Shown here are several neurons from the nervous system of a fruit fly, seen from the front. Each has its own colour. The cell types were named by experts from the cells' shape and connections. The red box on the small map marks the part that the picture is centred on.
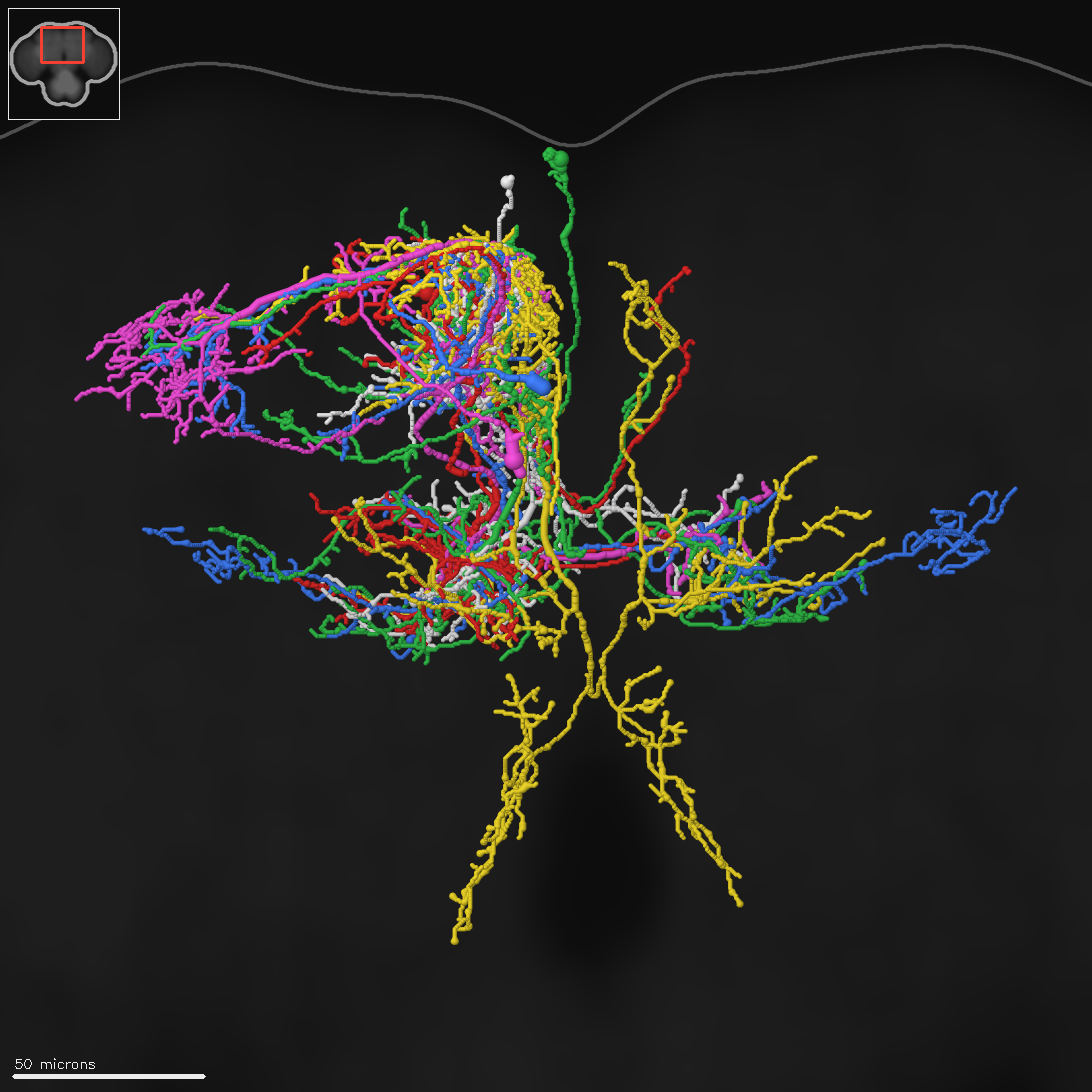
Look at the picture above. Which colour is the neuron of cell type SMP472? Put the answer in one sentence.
The colour is green.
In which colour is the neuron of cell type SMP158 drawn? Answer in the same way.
The colour is blue.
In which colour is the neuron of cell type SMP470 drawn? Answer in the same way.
The colour is yellow.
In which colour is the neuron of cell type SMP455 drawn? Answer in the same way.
The colour is red.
